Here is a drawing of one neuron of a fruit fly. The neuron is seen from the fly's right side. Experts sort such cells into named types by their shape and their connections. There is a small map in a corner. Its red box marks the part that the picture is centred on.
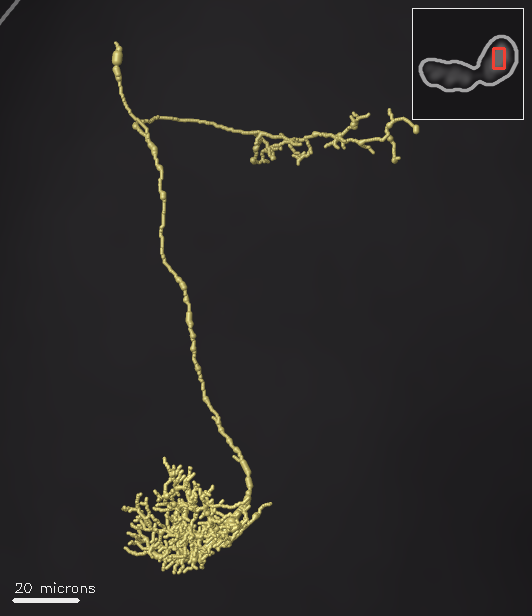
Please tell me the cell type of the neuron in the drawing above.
LC11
